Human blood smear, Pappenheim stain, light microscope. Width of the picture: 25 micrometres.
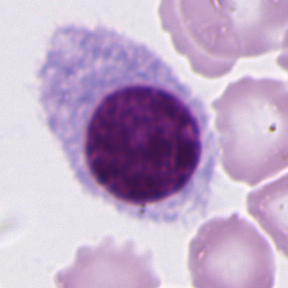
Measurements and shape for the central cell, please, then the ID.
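An oval outline, drawn out toward the upper left, bounds the cell. The nucleus is round in outline, about 10 micrometres across, and lies off-centre toward the lower right. Cytoplasm is broadest on the upper-left side and thins to a narrow rim on the right. Its border is ragged, bearing fine frayed projections. It is a hairy cell.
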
